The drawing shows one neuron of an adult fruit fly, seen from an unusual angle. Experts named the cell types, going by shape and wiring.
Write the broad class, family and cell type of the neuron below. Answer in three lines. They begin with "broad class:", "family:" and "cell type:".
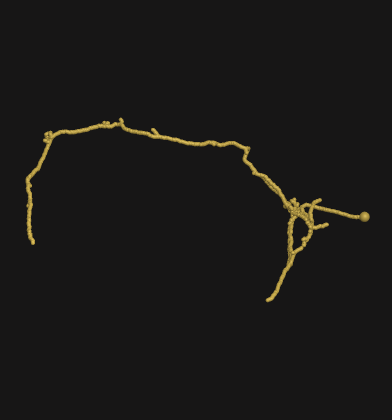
broad class: central-brain intrinsic neuron
family: hemilineage LHp2
cell type: CB2206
